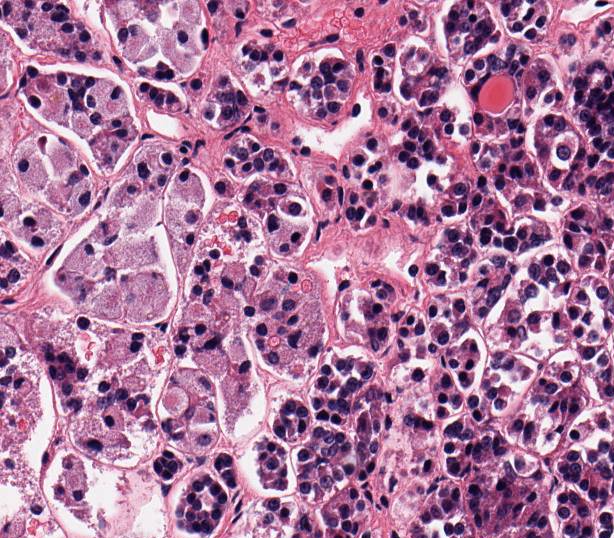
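Pituitary, haematoxylin and eosin. Throughout, cells form small rounded nests separated by thin septa. Left half: larger cells with abundant granular pink-violet cytoplasm. Right half: smaller, crowded cells with dark nuclei and little cytoplasm. Nuclei are mostly round, dark and fairly uniform in size.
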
